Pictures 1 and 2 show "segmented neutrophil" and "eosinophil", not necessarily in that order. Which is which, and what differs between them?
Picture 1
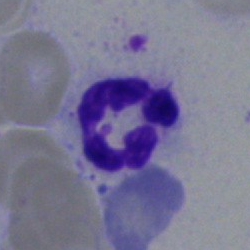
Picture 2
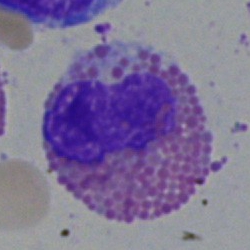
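Picture 1 shows a segmented neutrophil; picture 2 shows an eosinophil. In picture 1 the cell outline is roughly round and faint against the background, with red cells lying close against it on the left and lower sides. Its chromatin is dark purple and dense, with coarse clumps, and no nucleoli can be seen. The cytoplasm is pale lilac-grey. In picture 2 the outline is also roughly round, but its edge is beaded by granules. A single indented, bean-shaped nucleus lies in the upper half of this cell; its chromatin is dark purple and fairly condensed, and again no nucleoli are visible. The two cells thus share a roughly round outline, dark purple chromatin and no visible nucleoli, while they differ in the granule-beaded edge of picture 2 and in the faint outline and pale lilac-grey cytoplasm of picture 1.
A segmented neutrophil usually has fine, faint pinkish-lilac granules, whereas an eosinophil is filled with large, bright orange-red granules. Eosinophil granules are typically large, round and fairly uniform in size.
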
